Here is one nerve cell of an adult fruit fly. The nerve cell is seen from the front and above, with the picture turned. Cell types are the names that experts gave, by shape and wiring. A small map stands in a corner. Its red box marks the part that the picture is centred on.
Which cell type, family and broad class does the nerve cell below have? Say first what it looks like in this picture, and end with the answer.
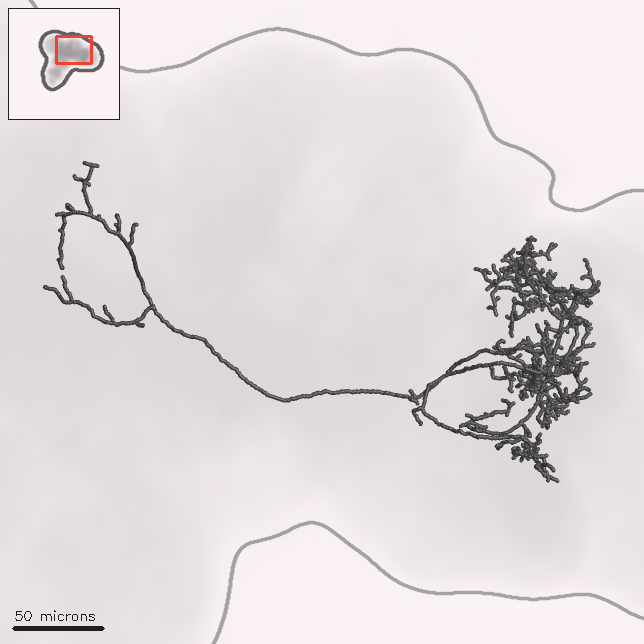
Its cell body lies on the right of the picture. By the scale bar it is about 300 microns wide in this view. The picture shows dozens of branch ends. It is of cell type AVLP220. The family is hemilineage VLPl&d1_dorsal. This is a central-brain intrinsic neuron.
